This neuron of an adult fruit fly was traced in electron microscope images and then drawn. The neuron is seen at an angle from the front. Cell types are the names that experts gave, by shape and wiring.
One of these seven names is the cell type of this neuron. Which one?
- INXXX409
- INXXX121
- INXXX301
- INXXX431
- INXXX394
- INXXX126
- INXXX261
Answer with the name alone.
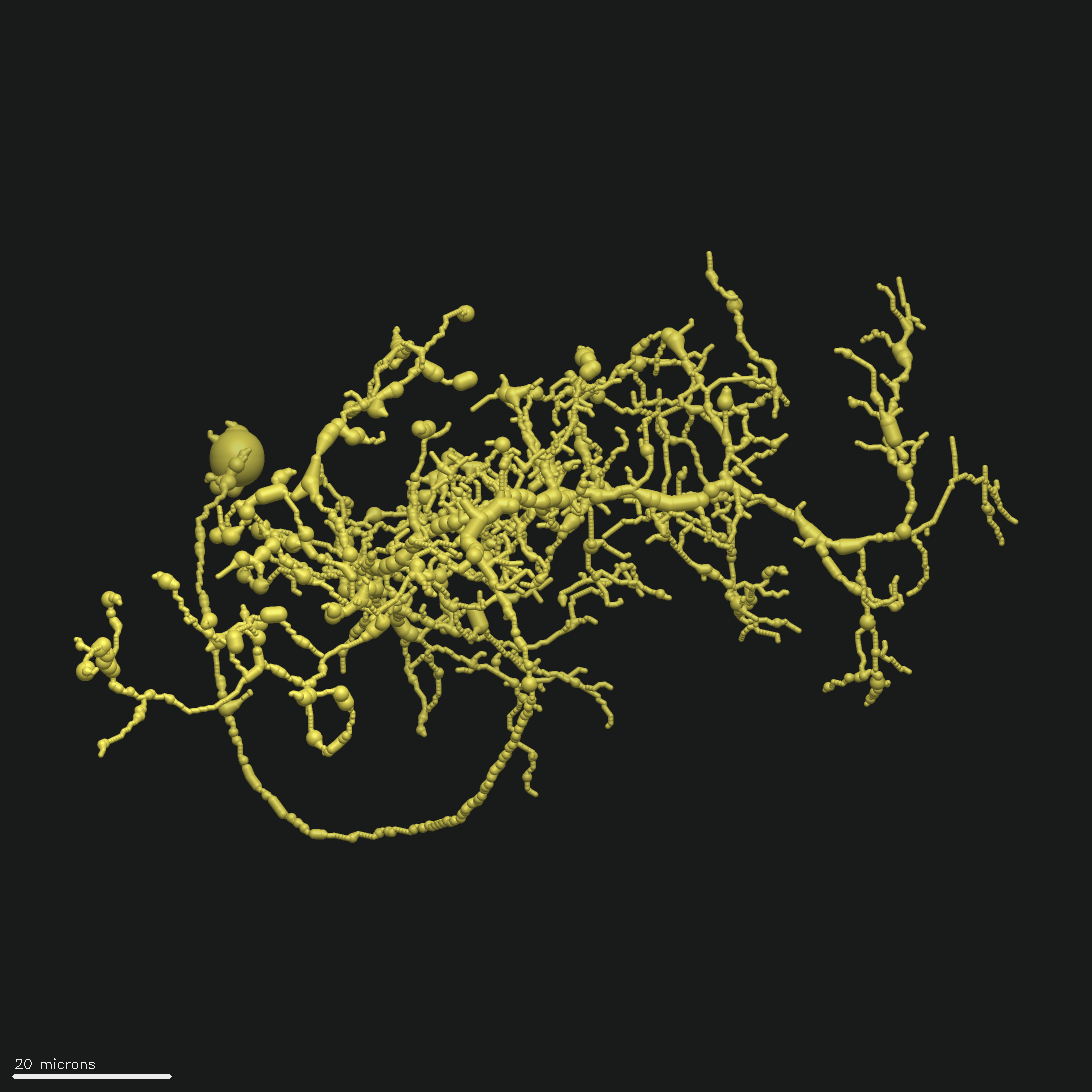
INXXX301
